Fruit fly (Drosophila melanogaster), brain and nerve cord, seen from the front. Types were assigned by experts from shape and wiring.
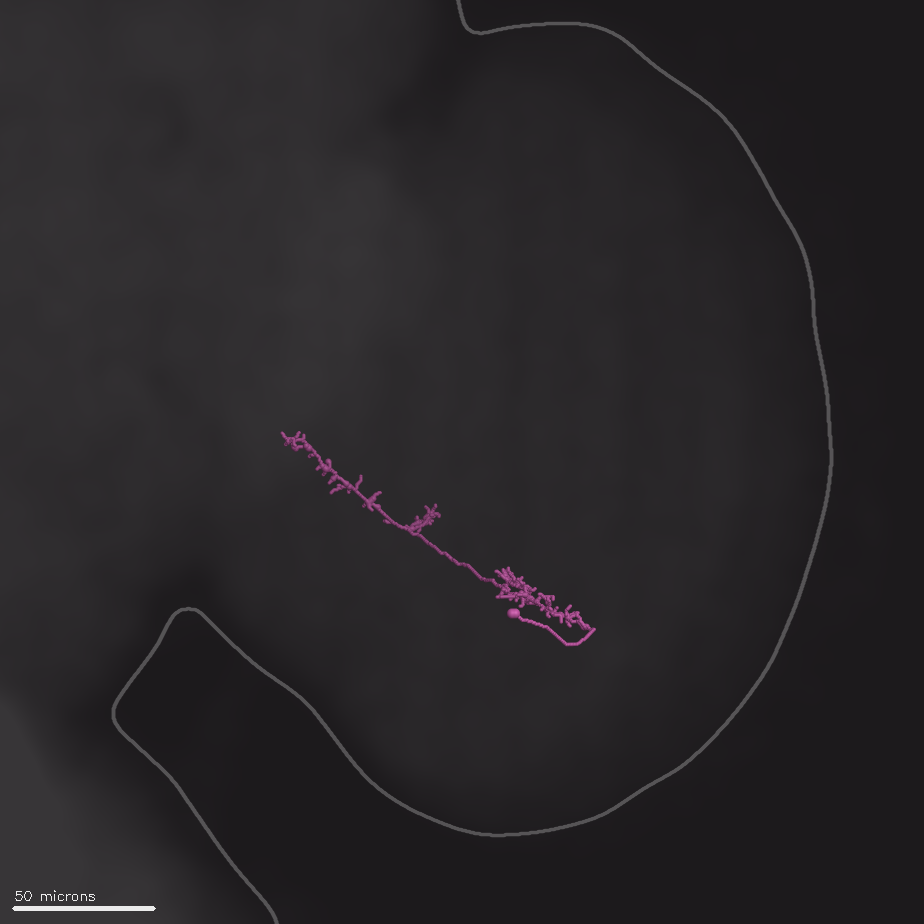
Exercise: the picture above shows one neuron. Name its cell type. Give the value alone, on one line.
TmY5a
